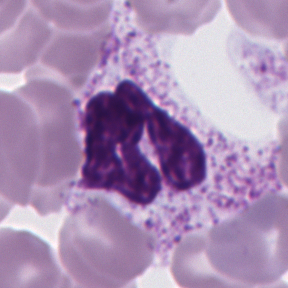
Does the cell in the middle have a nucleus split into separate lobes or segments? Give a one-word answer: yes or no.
Yes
